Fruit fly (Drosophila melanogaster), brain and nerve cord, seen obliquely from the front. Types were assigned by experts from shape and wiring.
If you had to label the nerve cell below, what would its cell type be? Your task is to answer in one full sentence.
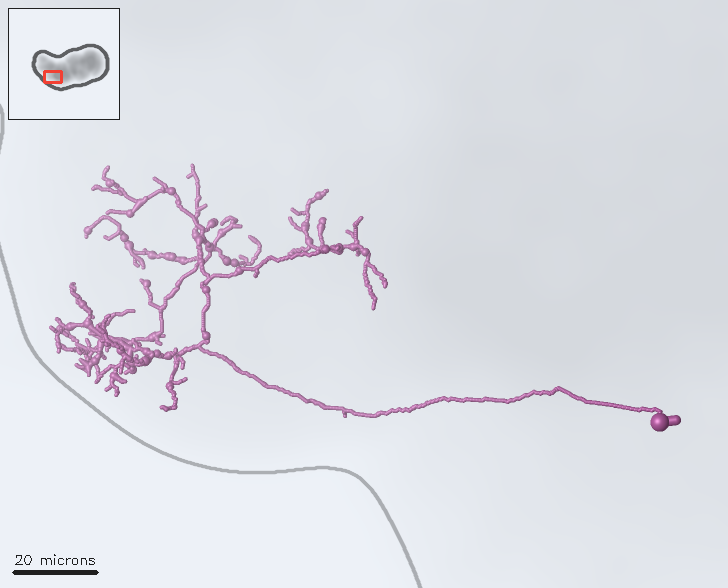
The cell type IN13B076 includes this nerve cell.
